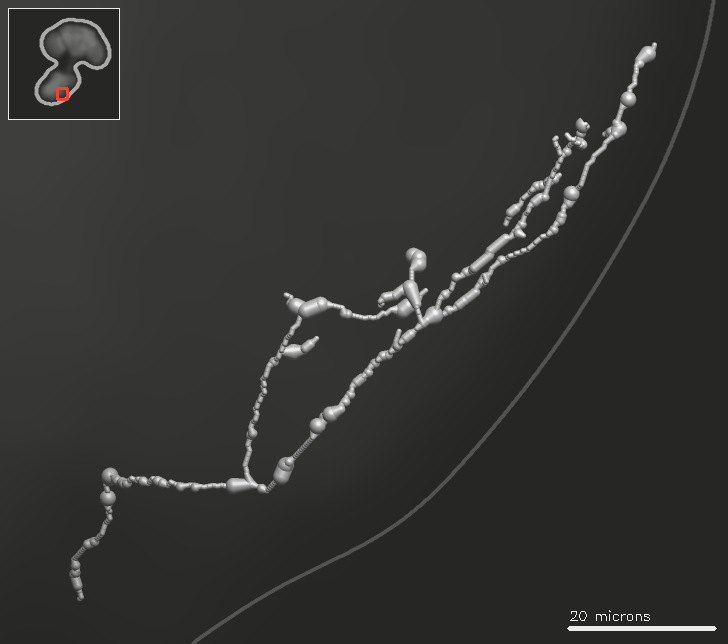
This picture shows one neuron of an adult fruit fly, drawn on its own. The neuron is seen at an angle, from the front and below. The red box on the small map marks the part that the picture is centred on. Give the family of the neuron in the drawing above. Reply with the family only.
class mechanosensory proprioceptive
